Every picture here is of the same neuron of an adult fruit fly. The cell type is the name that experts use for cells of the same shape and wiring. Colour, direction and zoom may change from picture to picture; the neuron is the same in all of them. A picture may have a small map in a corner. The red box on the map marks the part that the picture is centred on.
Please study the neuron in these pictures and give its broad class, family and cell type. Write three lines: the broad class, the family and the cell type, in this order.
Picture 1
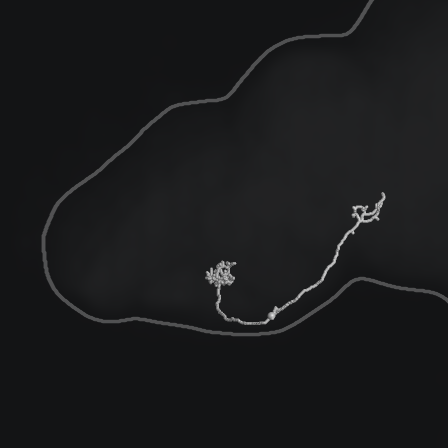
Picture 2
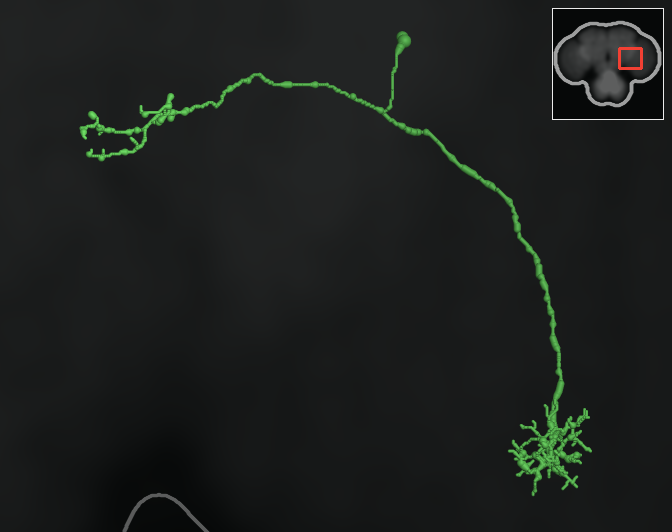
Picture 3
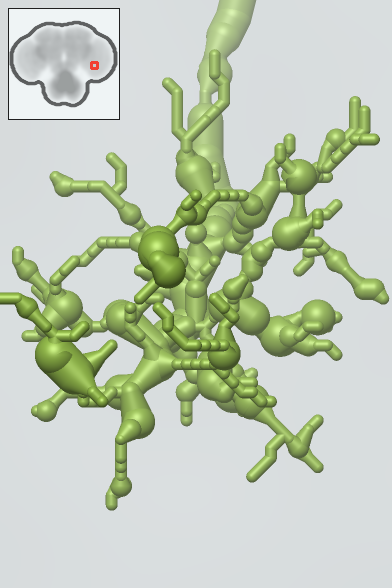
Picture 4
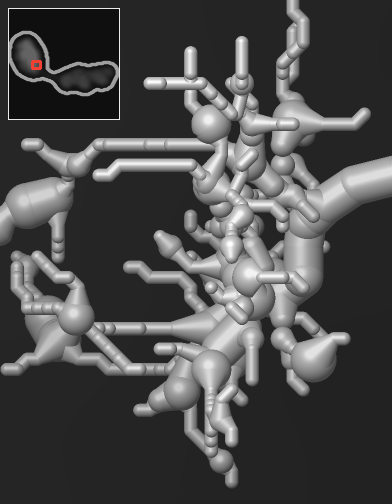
visual projection neuron
LPC
LPC1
